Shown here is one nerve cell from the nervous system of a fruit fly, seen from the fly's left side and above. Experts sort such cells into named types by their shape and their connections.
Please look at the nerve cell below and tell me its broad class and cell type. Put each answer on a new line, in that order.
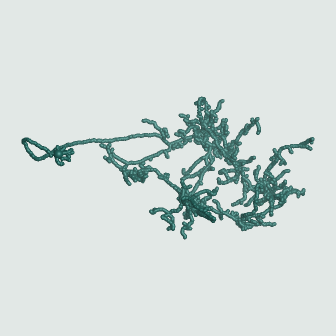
central-brain intrinsic neuron
GNG492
